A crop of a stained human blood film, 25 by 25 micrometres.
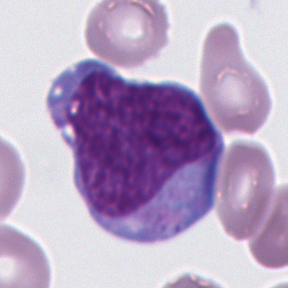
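Atypical promyelocyte in the middle of this stained blood smear: its nucleus has an irregular, angular outline and takes up about 60% of the cell's area. The chromatin is fine, with no coarse dark clumps. Most of the cytoplasm sits in a crescent below and to the right of the nucleus, and a rounded pale blue bulge sticks out from the upper left.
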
